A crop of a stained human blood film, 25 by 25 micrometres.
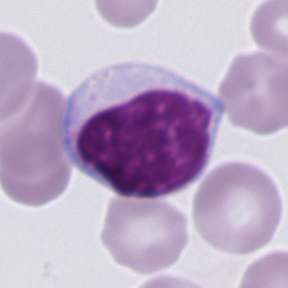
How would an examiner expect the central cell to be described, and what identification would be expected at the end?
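Smooth and roundish, the outline shows no surface projections. The nucleus sits off-centre toward the lower side, so the widest band of cytoplasm lies above it. In that upper cytoplasm a few fine pinkish granules are scattered. No vacuoles are present in the cytoplasm. The cell is a large granular lymphocyte.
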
